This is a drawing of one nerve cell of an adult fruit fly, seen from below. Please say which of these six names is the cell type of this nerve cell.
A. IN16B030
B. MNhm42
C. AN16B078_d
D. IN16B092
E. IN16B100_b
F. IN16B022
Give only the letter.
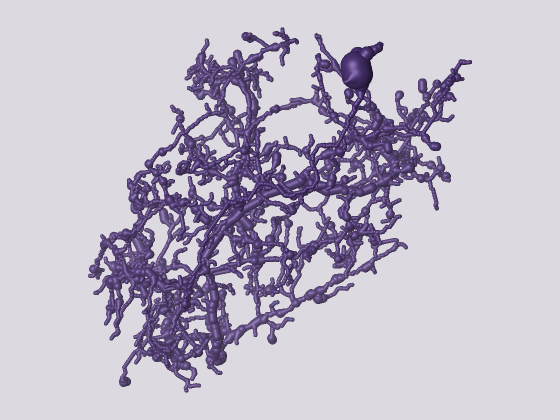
A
